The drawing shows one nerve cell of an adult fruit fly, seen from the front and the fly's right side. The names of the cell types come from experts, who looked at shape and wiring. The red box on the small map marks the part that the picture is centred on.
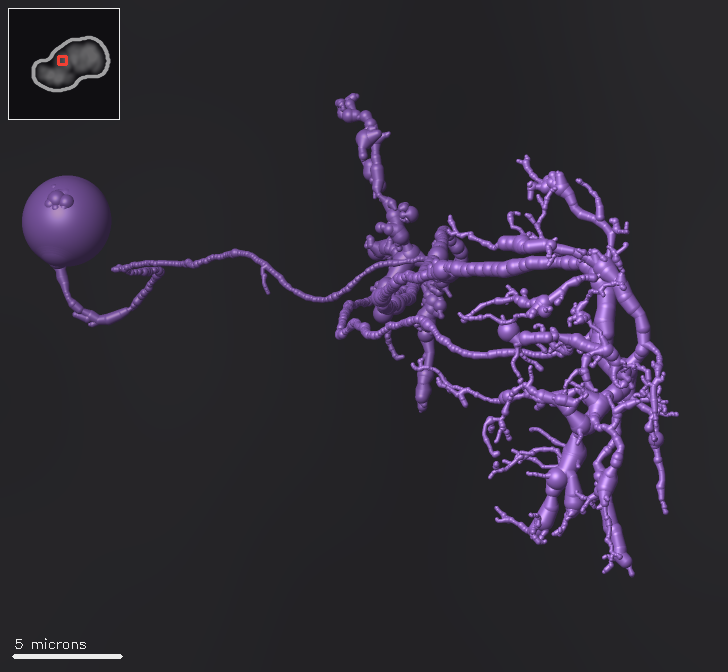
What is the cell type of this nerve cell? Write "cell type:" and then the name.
cell type: T4a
